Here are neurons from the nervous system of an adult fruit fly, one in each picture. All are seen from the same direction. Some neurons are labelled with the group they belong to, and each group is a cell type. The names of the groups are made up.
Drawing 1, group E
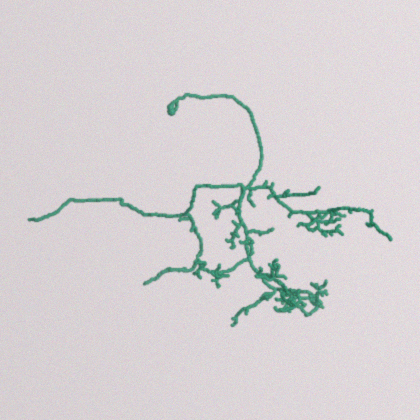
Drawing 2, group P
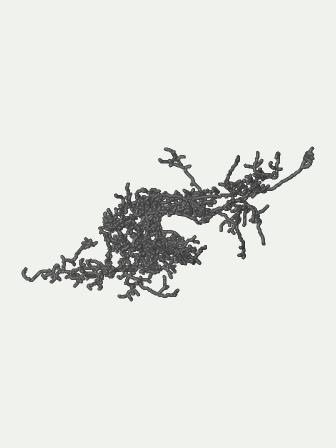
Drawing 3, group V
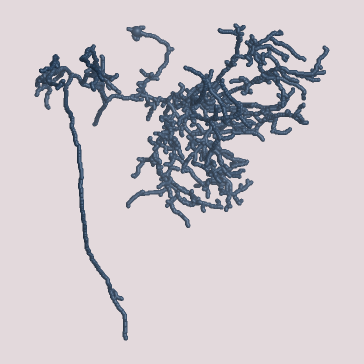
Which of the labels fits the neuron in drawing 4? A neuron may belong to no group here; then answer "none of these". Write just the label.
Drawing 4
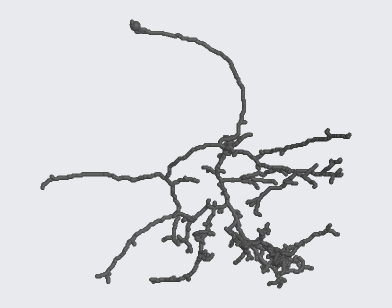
group E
